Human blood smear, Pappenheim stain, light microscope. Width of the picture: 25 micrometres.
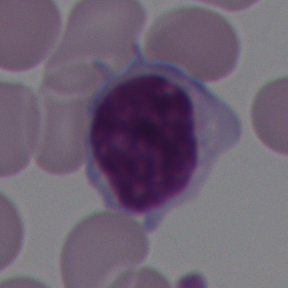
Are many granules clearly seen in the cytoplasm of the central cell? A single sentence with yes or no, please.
No, the cytoplasm does not hold many granules; none are visible in it.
